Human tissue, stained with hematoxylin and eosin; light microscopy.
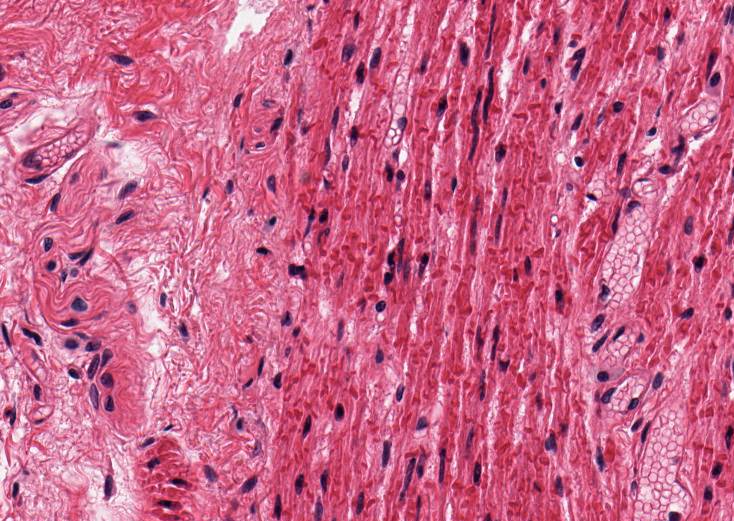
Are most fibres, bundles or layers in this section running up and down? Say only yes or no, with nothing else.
Yes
